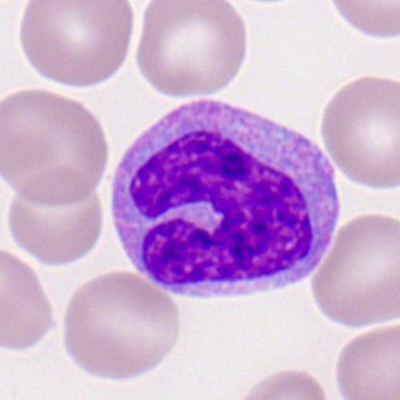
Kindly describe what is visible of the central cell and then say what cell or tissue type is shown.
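A roughly round, smooth outline encloses a kidney-shaped nucleus with a deep notch opening to the left. Its chromatin is clumped into darker and lighter patches. Fine, dust-like purple granules lie in the cytoplasm. This cell is a monocyte.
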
